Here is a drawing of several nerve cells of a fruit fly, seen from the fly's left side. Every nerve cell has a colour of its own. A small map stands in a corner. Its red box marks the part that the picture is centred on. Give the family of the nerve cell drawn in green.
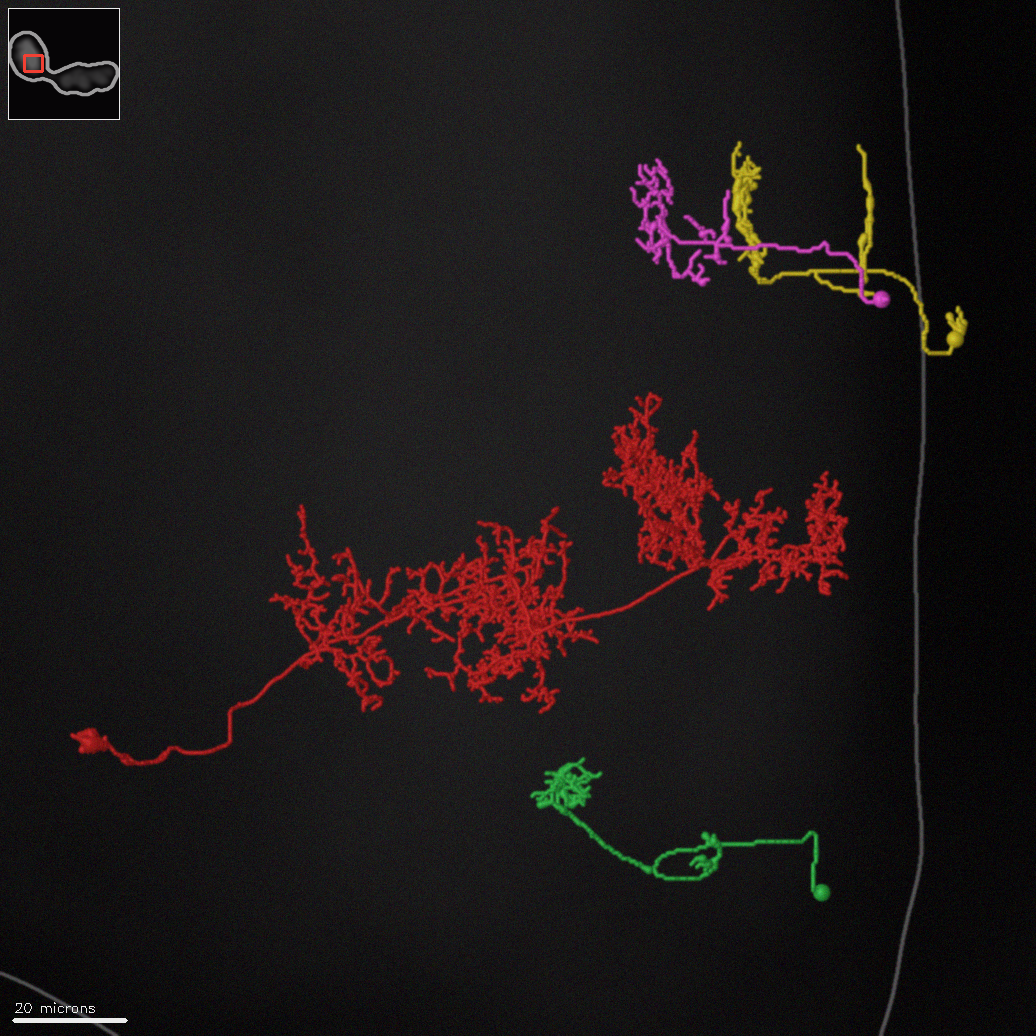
T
